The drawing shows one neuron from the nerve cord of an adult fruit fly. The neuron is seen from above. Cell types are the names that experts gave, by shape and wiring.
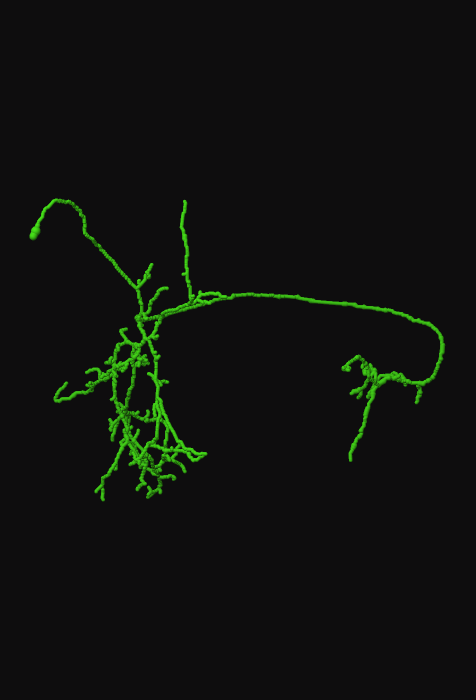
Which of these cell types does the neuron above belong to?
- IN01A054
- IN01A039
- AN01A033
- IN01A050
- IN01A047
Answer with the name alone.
IN01A054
